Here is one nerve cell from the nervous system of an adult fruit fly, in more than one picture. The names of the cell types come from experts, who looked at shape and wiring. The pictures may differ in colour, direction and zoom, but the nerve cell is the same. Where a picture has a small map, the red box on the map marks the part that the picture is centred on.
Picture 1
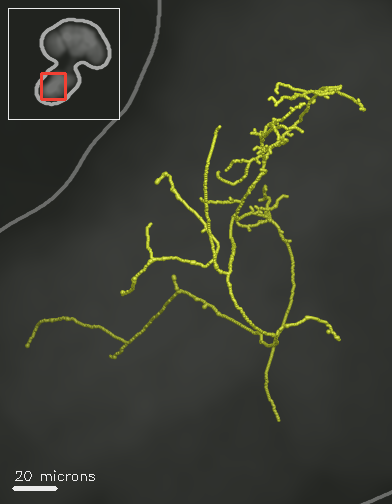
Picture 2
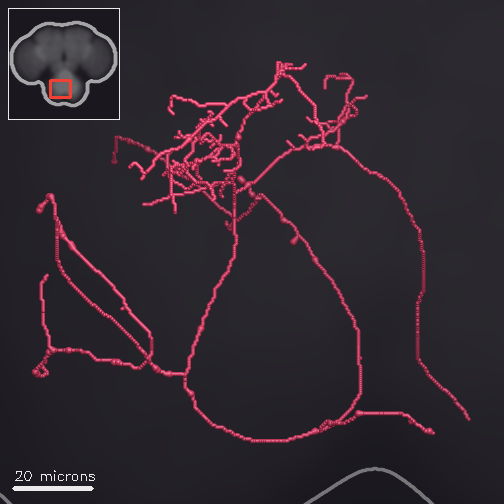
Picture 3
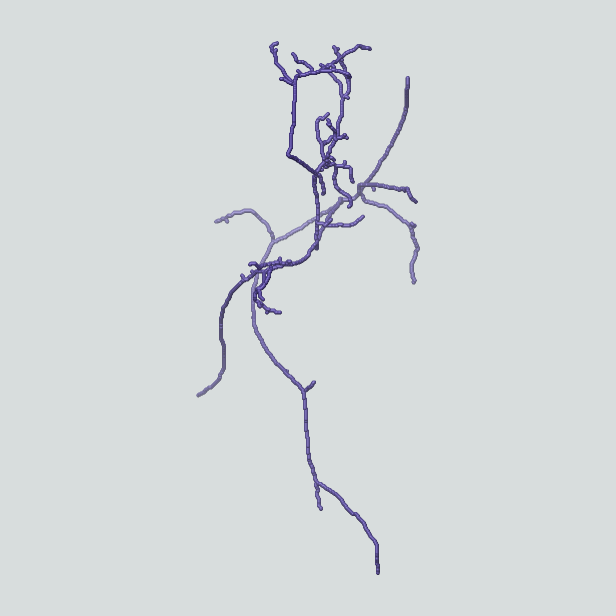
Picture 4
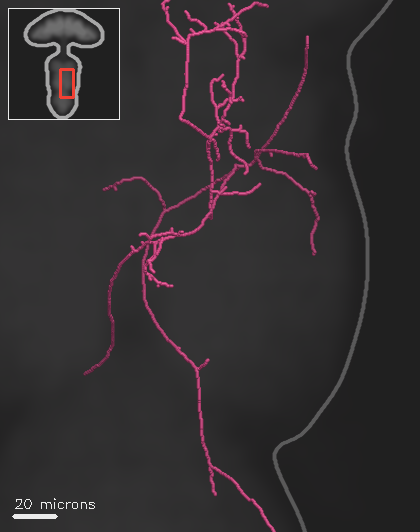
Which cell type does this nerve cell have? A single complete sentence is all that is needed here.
The cell type of the nerve cell here is IN12B044_e.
